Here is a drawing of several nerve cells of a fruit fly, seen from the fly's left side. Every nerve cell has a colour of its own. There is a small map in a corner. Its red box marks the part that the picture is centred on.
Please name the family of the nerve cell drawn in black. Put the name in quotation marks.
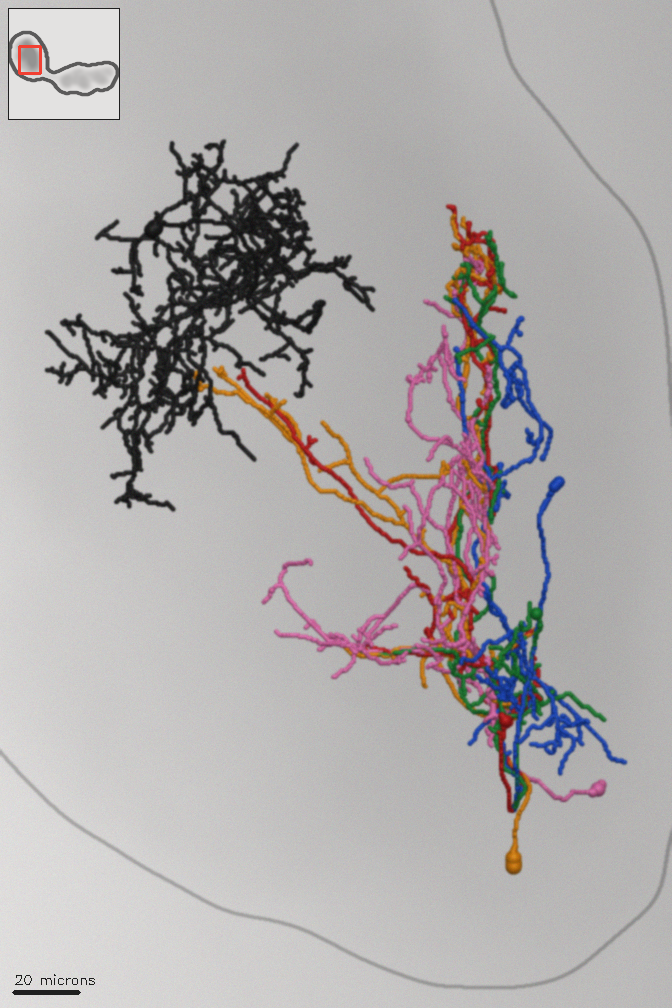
"hemilineage VLPl2_posterior"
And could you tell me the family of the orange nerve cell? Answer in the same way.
"hemilineage LB19"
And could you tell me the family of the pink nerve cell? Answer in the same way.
"hemilineage LB19"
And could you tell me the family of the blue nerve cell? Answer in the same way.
"hemilineage LB19"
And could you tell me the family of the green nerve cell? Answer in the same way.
"hemilineage LB19"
